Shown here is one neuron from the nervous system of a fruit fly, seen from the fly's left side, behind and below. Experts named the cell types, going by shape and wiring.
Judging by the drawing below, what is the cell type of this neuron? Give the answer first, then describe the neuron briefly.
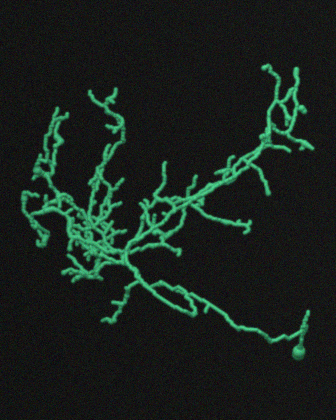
Its cell type is IN01B041. Its broad class is nerve-cord intrinsic neuron. The cell body can be seen at the lower right of the picture. The picture shows dozens of branch ends.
